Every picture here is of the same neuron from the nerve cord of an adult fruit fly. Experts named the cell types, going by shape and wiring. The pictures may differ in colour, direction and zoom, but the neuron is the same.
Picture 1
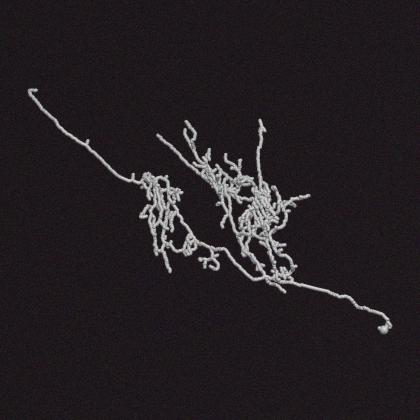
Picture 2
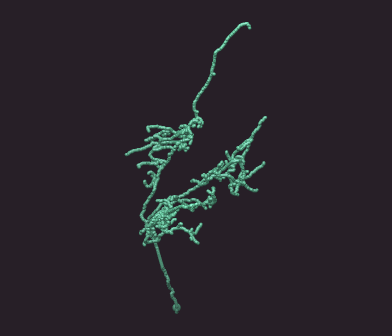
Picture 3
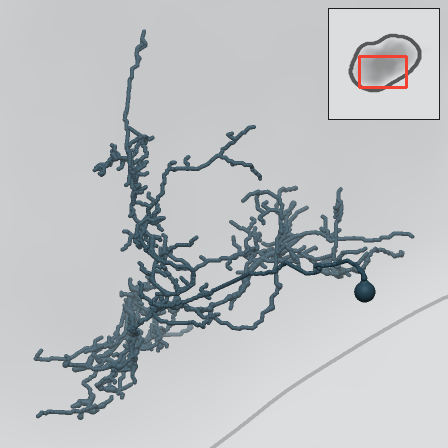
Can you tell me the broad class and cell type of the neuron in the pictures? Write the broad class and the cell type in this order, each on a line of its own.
nerve-cord intrinsic neuron
INXXX276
